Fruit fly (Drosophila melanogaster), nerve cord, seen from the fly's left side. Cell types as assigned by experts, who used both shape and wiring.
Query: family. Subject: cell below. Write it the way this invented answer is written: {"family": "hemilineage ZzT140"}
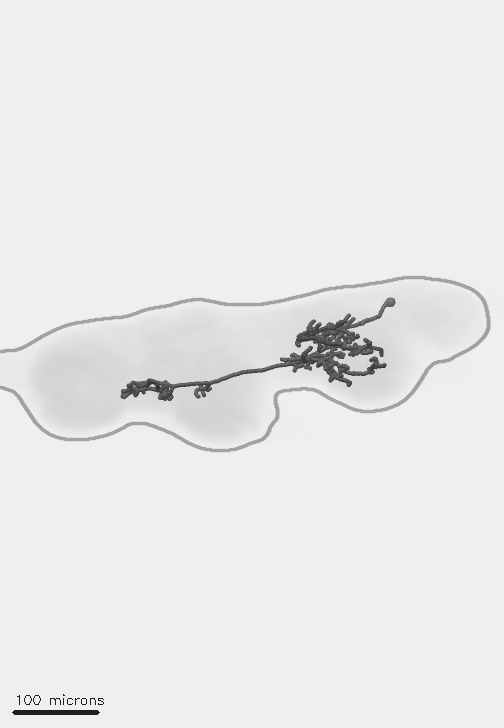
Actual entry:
{"family": "hemilineage 05B"}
